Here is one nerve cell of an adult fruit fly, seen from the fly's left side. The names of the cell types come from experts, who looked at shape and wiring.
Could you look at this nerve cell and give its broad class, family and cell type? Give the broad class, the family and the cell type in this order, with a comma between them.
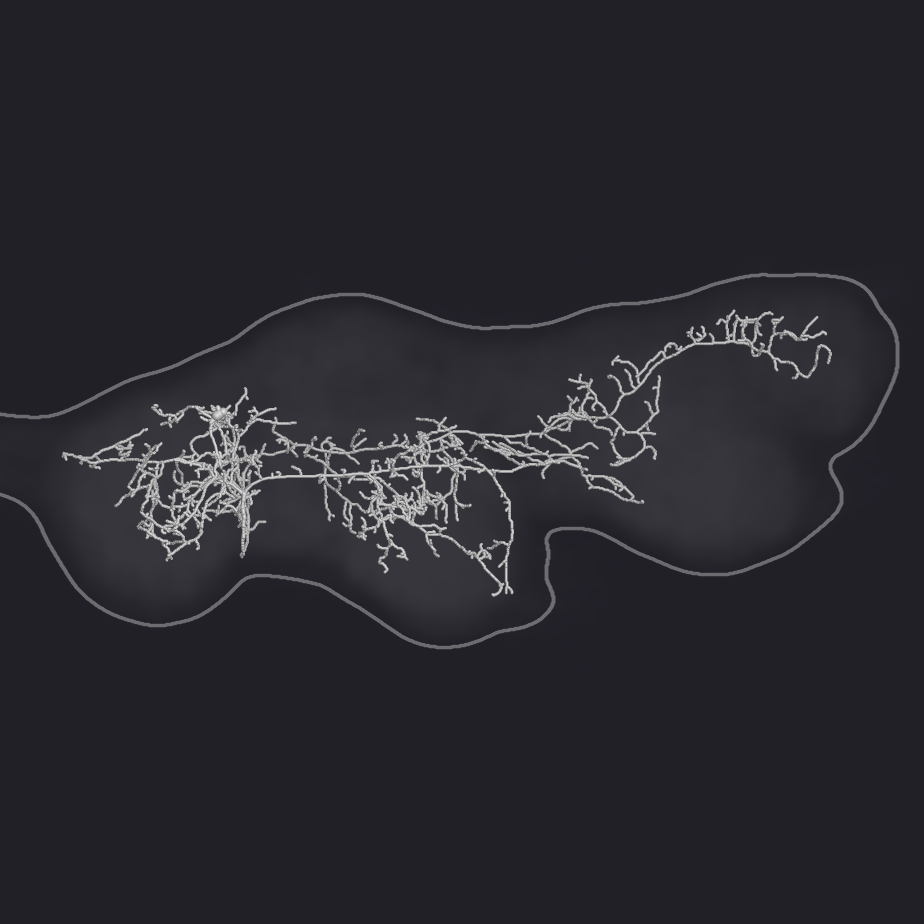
nerve-cord intrinsic neuron, hemilineage 19B, IN19B107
